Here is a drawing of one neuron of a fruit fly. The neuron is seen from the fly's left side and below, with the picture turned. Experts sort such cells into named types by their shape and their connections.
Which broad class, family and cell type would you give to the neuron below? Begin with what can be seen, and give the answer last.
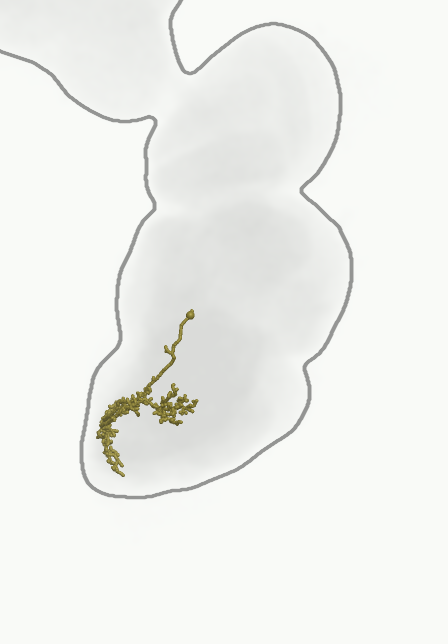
The cell body can be seen in the middle of the picture. In this view it is taller than it is wide. This is a visual projection neuron. The family is LoVP. The cell type is LoVP65.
